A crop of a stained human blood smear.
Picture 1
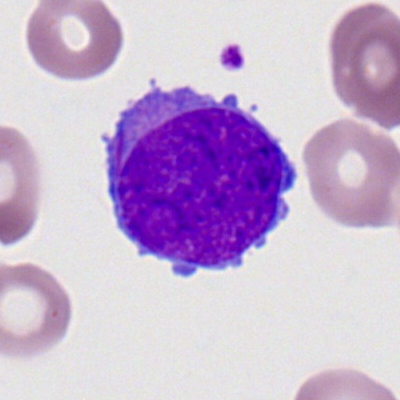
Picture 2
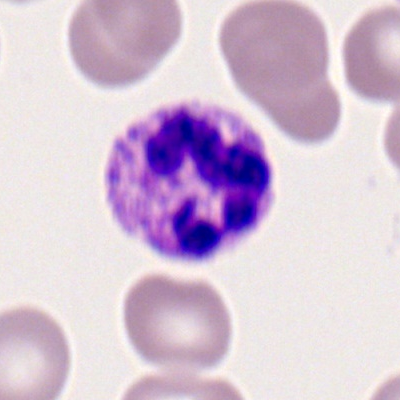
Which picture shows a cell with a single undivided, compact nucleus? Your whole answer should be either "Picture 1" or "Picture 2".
Picture 1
